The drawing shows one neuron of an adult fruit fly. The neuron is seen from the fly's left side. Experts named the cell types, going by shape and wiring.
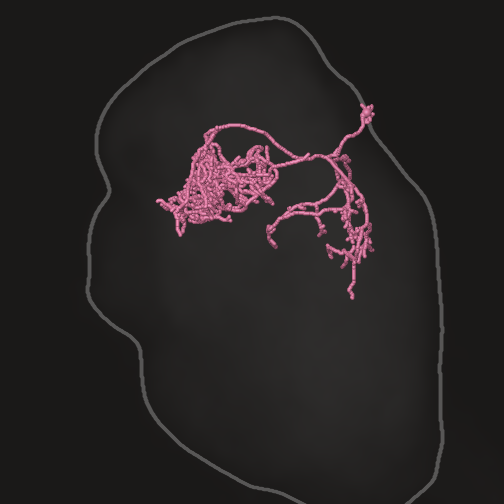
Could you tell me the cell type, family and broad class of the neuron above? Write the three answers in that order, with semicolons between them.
ExR5; class CX; central-brain intrinsic neuron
